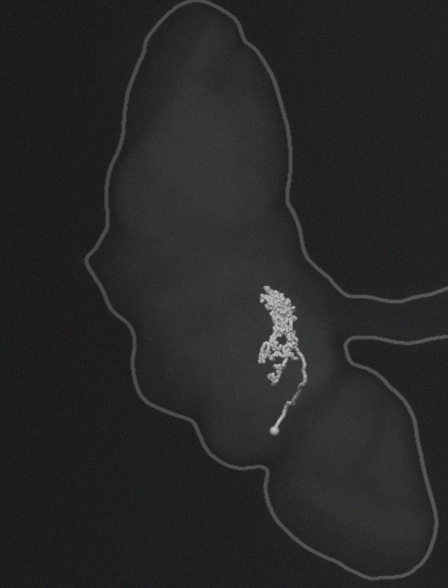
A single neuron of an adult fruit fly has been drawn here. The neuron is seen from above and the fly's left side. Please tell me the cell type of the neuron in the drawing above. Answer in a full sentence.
The cell type is CB1838.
